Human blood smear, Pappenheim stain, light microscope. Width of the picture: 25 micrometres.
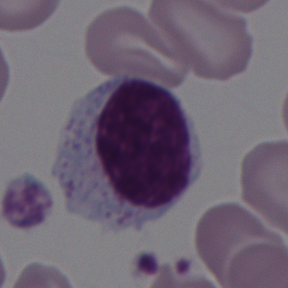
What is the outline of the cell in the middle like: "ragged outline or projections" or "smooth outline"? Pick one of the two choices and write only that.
Ragged outline or projections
